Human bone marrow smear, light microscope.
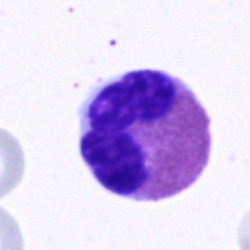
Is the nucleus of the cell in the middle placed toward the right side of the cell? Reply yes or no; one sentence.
No, on the left side of the cell lies its nucleus.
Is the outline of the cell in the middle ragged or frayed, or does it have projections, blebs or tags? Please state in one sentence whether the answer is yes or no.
No, the outline of this cell is smooth and free of projections.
